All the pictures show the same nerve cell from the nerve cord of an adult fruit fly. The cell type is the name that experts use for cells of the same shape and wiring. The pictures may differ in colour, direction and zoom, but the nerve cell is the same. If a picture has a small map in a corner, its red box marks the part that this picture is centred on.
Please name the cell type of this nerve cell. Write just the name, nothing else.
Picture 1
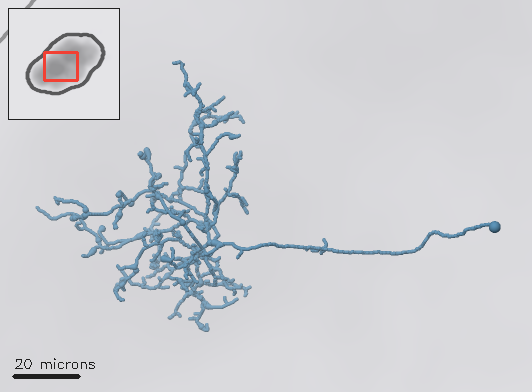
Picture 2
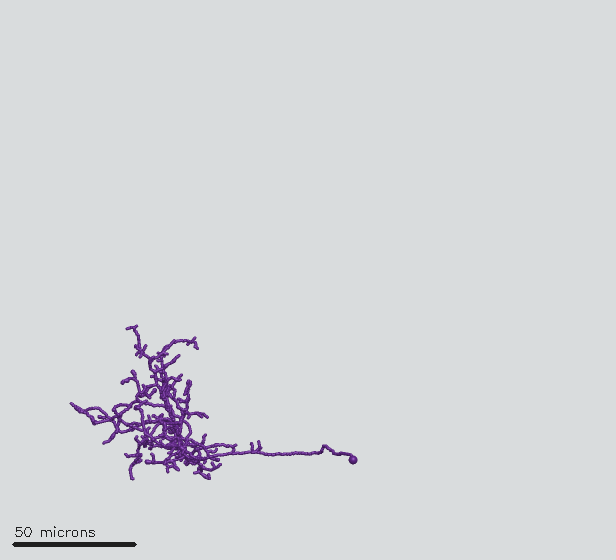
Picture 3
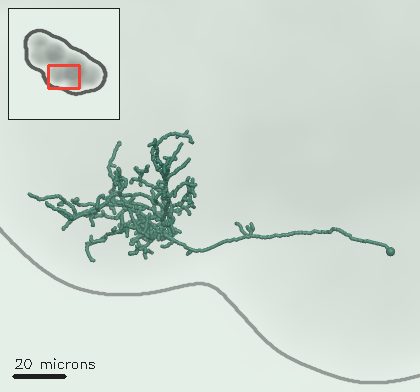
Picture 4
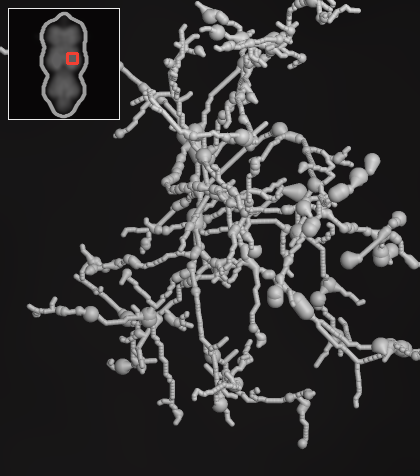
IN14A063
